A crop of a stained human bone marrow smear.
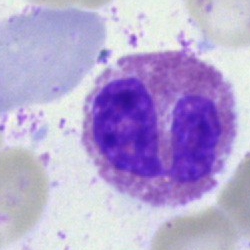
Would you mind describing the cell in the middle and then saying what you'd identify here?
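Nucleus first: it is divided into two lobes, and the left lobe is larger than the right one. Cytoplasm next: it is abundant and pinkish-lilac. Granules last: fine ones are spread throughout the cytoplasm. This cell is an eosinophil.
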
